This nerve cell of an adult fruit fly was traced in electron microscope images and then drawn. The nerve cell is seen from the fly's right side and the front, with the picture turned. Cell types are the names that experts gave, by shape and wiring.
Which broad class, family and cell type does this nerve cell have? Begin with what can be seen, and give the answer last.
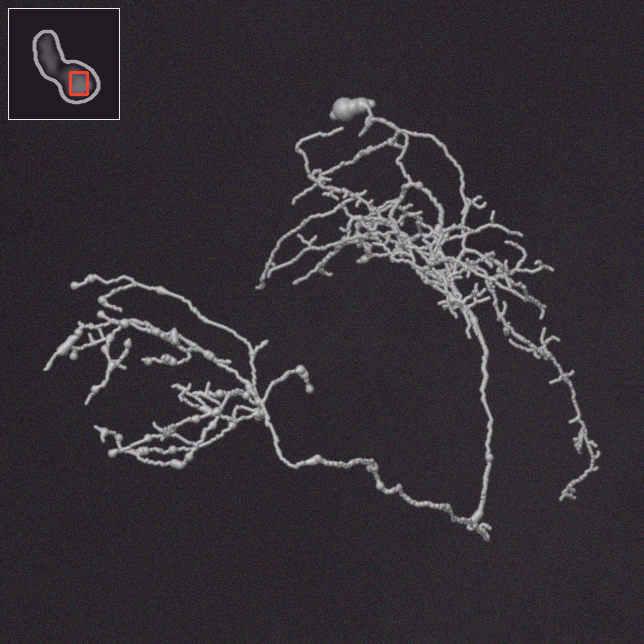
The cell body is at the top of the picture. The picture shows dozens of branch ends. This is a central-brain intrinsic neuron. Its family is hemilineage DM5_central. Its cell type is IB069.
